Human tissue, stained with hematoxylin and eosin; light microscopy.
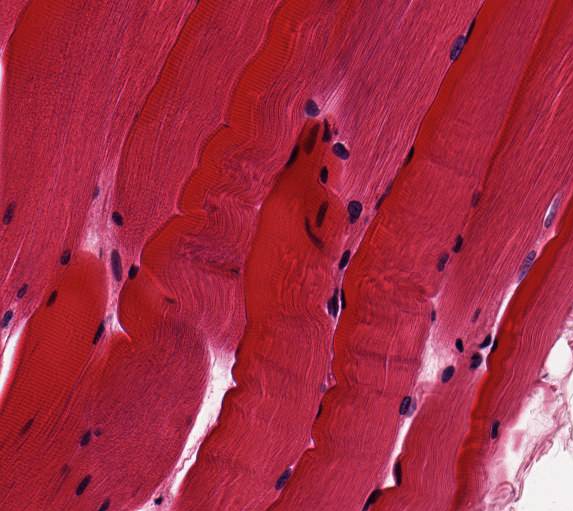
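Skeletal muscle, H&E. Along each fibre I can follow fine, regular cross-striations. The elongated, dark nuclei sit at the fibre edges, I note, rather than in the centres. The cytoplasm stains a strong, even red, and only thin strands of pale connective tissue part neighbouring fibres.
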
